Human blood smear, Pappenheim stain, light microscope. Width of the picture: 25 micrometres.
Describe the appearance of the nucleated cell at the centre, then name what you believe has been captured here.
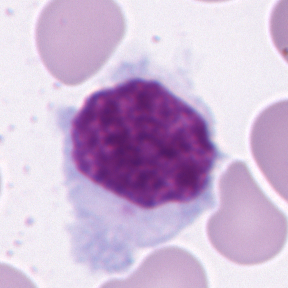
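Look first at the nucleus: one unlobed mass, its outline slightly angular. Most of the cytoplasm sits to its lower left, and you'll find no distinct granules there. Notice the outer edge, ragged and frayed on the left and lower sides. This is a hairy cell.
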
